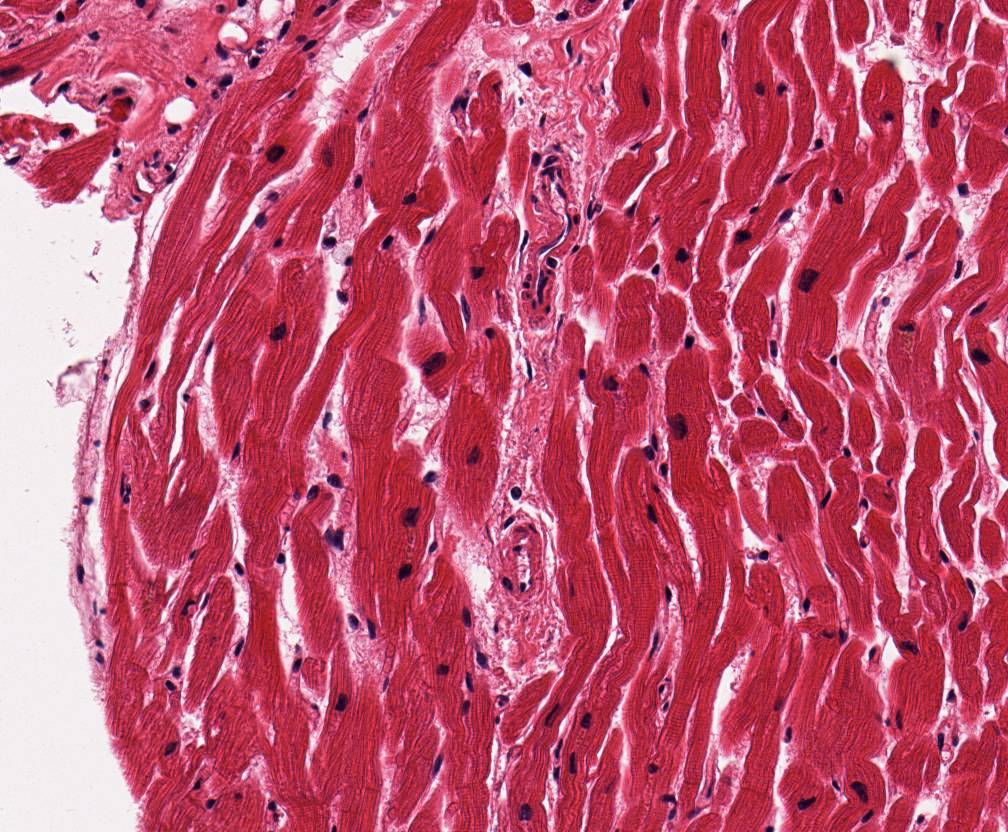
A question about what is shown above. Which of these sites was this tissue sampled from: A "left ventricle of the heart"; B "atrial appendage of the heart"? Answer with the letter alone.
A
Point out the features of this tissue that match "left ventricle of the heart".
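Taking the name as left ventricle of the heart, I'd start with the muscle: the deep red fibres show fine cross-striations. Each muscle cell seems to hold a single oval nucleus, placed centrally.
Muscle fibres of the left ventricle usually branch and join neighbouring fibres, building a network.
That goes with what I see here, since many fibres branch and join their neighbours. Down the middle of the field runs a strip of pale loose connective tissue, with small blood vessels in it.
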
